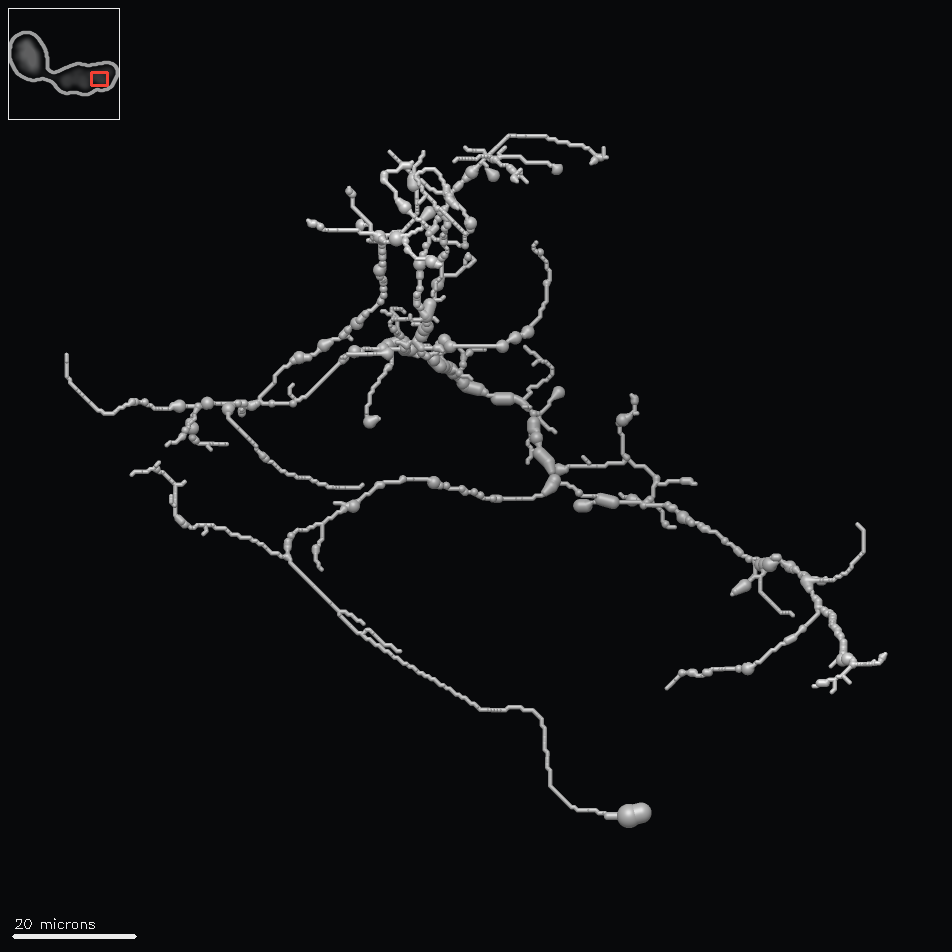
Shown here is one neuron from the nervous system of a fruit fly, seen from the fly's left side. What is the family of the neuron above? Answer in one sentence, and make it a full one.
Under family hemilineage 16B sits this neuron.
